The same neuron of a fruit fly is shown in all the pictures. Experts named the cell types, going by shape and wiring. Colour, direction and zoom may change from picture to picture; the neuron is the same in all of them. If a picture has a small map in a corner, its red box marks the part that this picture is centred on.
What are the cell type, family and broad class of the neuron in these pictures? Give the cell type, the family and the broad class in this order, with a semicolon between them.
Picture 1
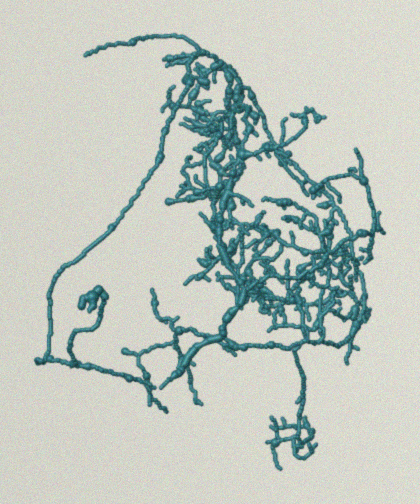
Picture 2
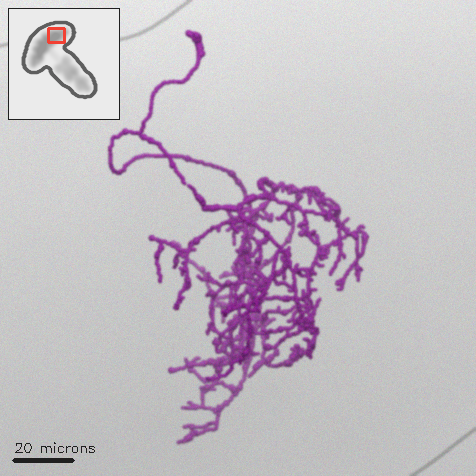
LHAV3e3_a; hemilineage SLPav1_medial; central-brain intrinsic neuron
